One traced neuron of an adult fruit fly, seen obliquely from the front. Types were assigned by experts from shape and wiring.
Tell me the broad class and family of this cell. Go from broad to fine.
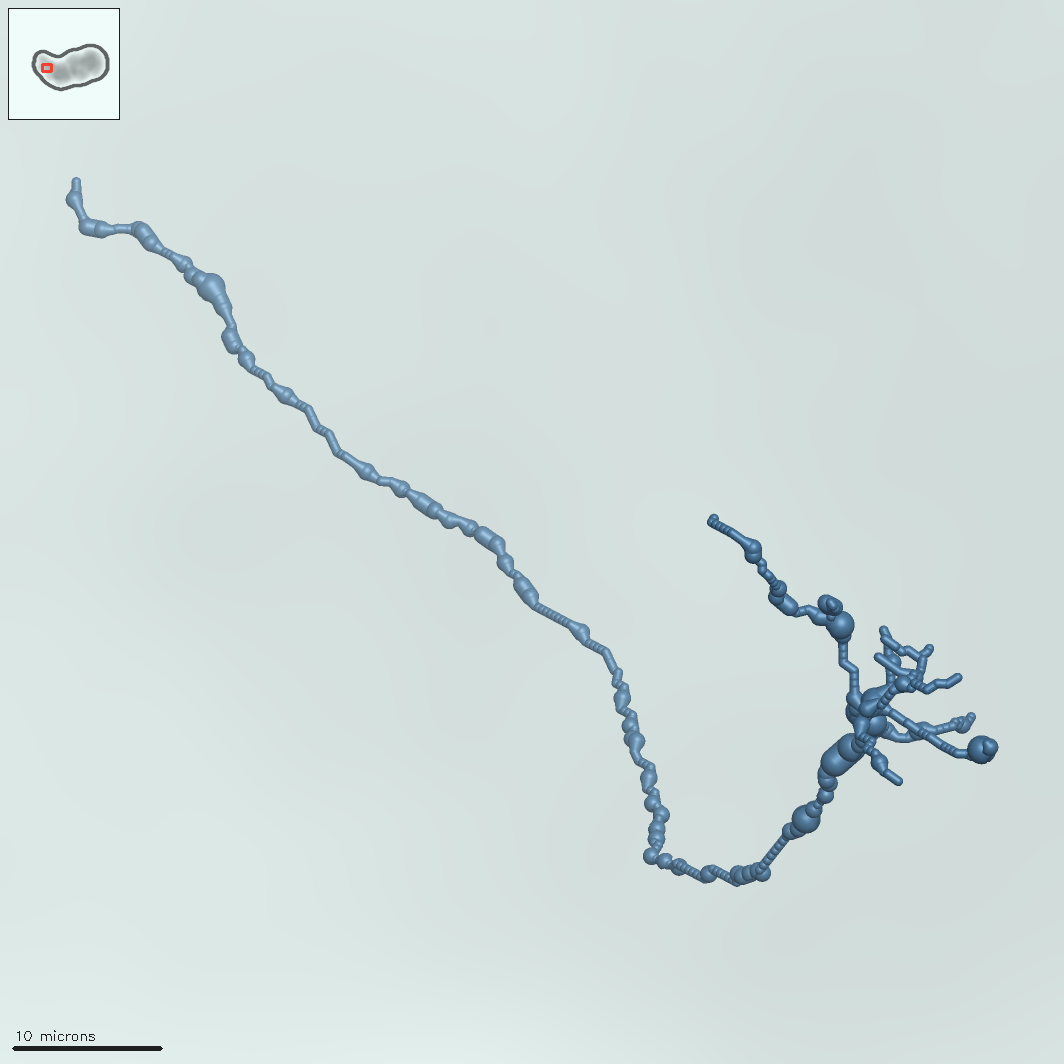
sensory neuron entering the nerve cord; class mechanosensory tactile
